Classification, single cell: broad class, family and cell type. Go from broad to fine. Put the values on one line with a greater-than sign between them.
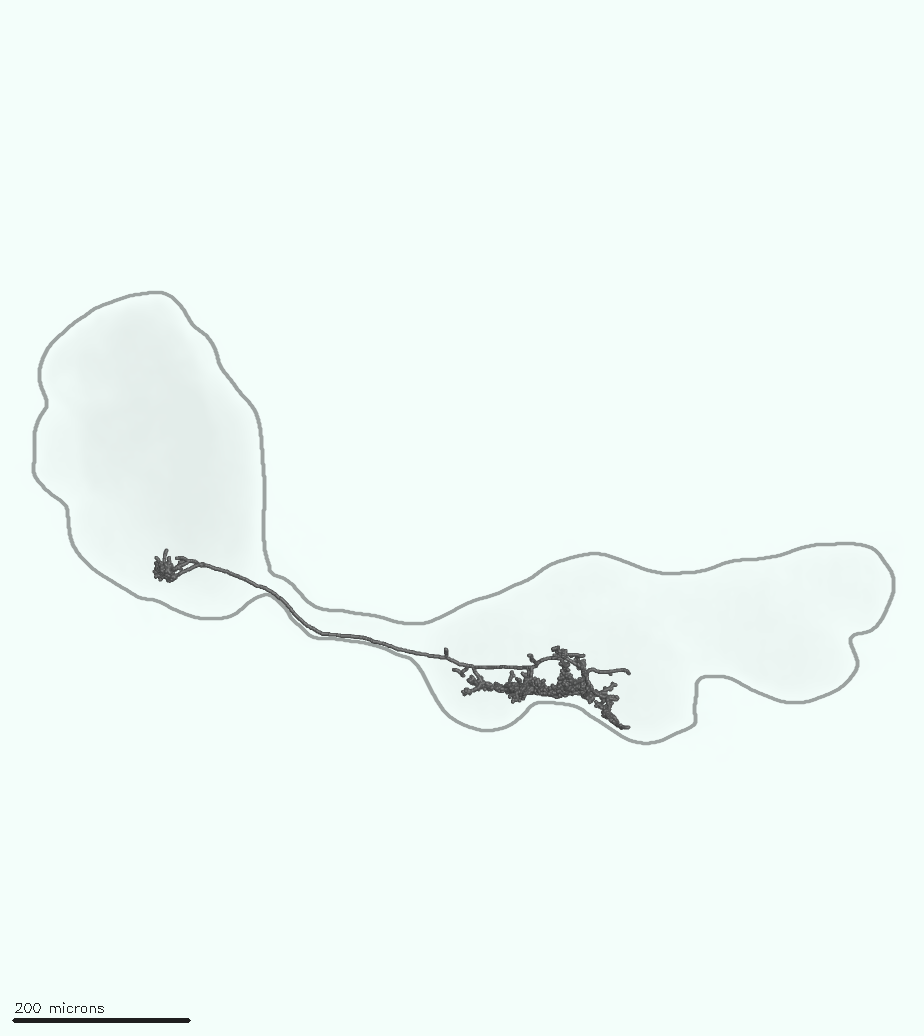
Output: ascending neuron > hemilineage 09B > AN09B020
